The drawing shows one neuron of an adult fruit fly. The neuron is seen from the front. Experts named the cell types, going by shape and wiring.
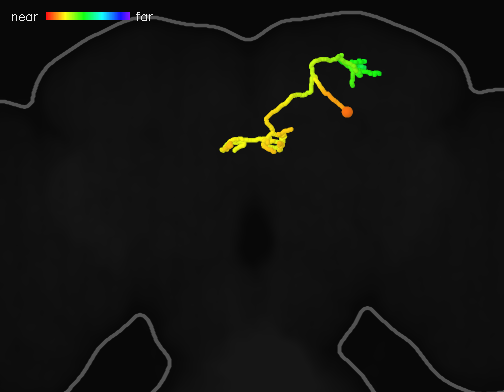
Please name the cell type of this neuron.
PAM04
